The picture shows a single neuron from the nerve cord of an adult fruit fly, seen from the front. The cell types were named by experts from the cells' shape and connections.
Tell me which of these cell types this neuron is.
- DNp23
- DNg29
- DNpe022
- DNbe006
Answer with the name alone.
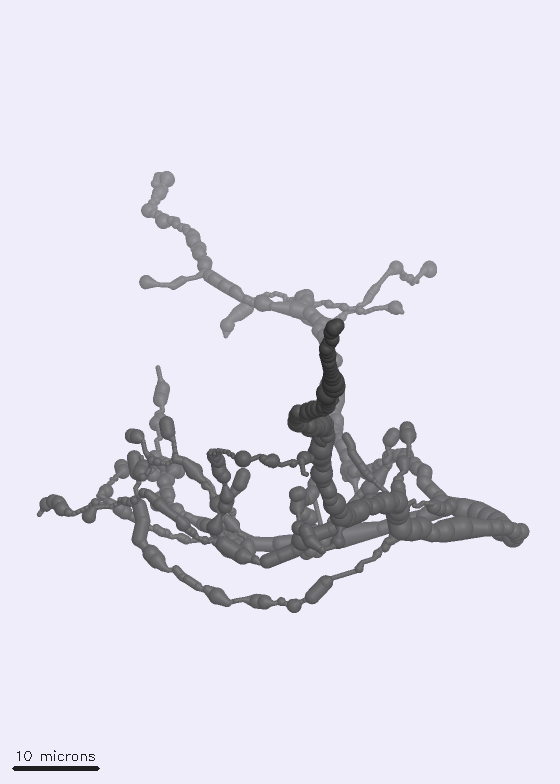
DNg29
